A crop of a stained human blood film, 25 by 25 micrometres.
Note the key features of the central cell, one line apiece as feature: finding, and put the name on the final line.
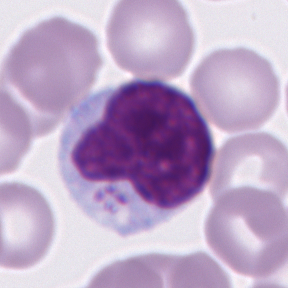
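Size: about 14 micrometres across, as far as I can measure.
Nucleus: about 12 micrometres across, folded, a notch cutting into its lower edge.
Position: nucleus toward the upper right, filling about 70% of the cell's area.
Cytoplasm: widest rim on the left and lower left.
Granules: one small purple cluster at the lower left, just below the nucleus; otherwise nearly none.
Name: so, a large granular lymphocyte.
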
